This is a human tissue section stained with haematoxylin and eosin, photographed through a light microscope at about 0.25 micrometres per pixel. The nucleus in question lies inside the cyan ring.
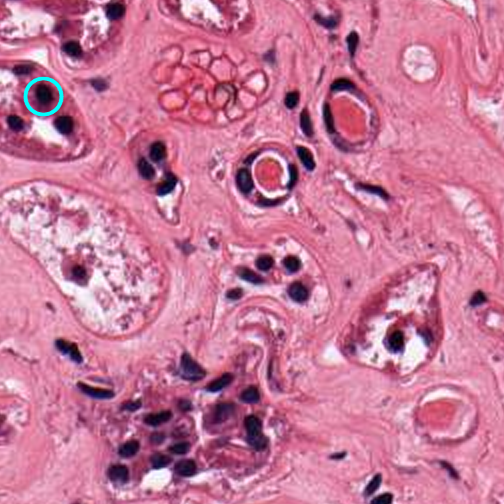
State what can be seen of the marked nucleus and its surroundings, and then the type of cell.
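The nucleus is round to slightly oval, dark and evenly dense, about the same size as the other nuclei in the same tubule. The cytoplasm around it is pink-red and fairly ample, with no clear border separating it from neighbouring cells. It is one of several similar cells lining a tubule whose lumen holds pale, flaky material. The tubule is surrounded by broad bands of pink fibres. This is a proximal tubule cell.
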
